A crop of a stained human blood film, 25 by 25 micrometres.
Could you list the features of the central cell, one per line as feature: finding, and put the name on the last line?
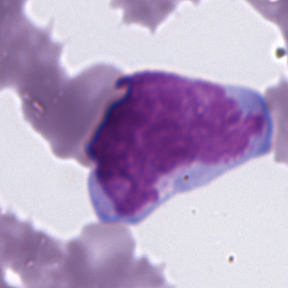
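Nucleus: fills most of the cell
Chromatin: finely textured, without coarse dark clumps
Cytoplasm colour: pale blue
Cytoplasm position: mainly along the right and lower sides of the nucleus
Name: myeloblast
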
